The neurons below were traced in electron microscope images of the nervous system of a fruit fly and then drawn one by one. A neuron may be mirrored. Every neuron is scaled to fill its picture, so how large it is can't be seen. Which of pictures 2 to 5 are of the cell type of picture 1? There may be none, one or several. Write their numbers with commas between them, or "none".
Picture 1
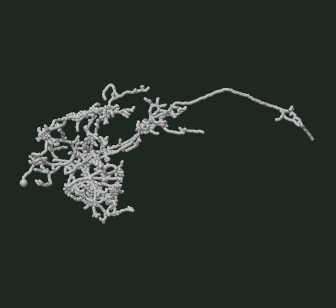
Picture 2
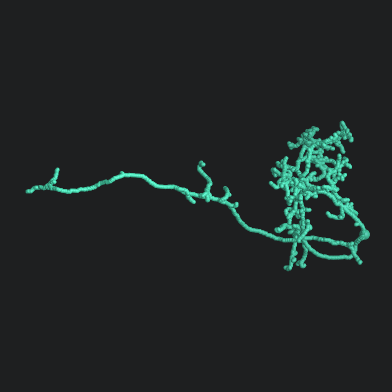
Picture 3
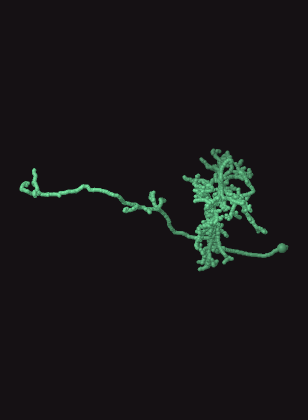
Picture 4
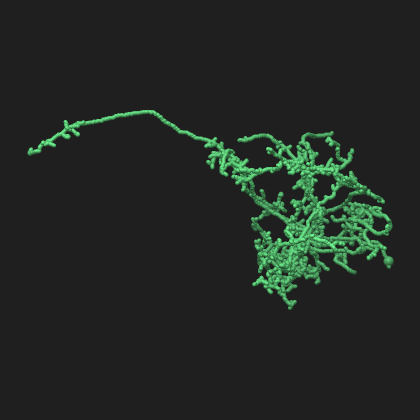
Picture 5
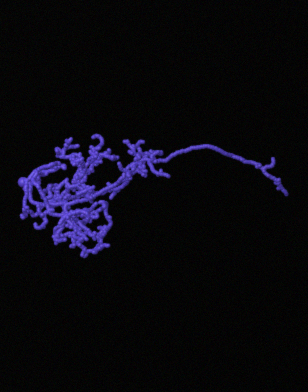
4, 5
